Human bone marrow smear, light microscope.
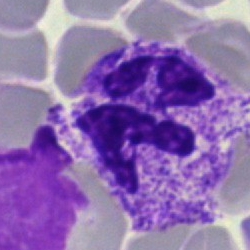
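Segmented neutrophil, the central cell in this stained human bone marrow smear. Notice its roughly round outline and a nucleus of two dark lobes, one sitting above the other. Look closely: the chromatin is dense, dark purple and clumped, and purple granules pack the cytoplasm.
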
